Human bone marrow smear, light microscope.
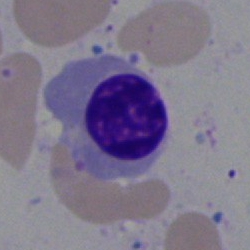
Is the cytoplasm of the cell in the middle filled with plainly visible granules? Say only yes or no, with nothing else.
No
